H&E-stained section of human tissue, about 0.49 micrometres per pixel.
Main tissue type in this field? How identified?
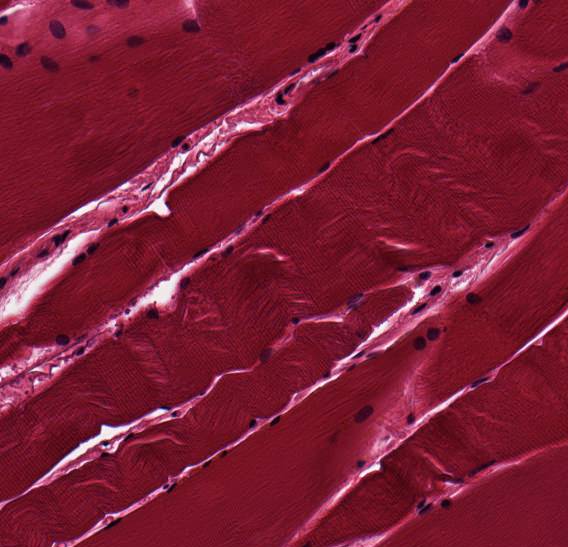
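Mostly, this field is skeletal muscle. Follow the long parallel fibres running diagonally from lower left to upper right, and find the fine cross striations across them.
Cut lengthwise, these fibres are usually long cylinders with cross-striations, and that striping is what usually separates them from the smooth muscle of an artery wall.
Next, the nuclei: dark oval bodies sitting at the edges of the fibres.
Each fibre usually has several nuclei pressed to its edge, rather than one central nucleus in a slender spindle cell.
The fibre cytoplasm stains a deep red throughout.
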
